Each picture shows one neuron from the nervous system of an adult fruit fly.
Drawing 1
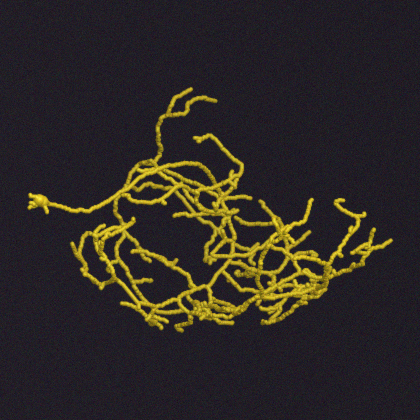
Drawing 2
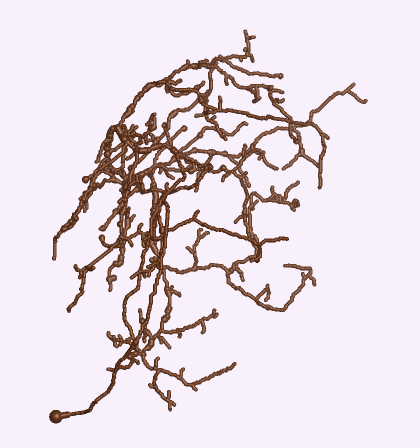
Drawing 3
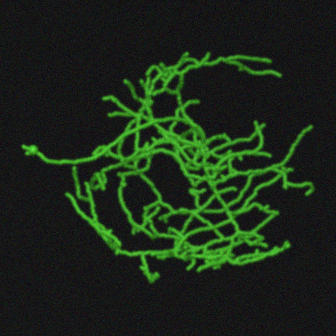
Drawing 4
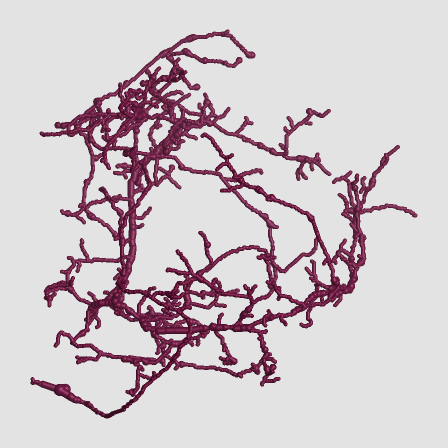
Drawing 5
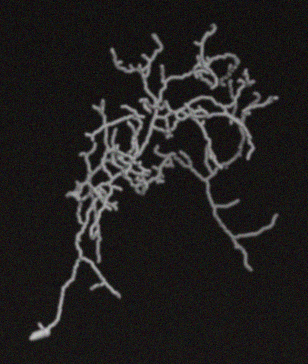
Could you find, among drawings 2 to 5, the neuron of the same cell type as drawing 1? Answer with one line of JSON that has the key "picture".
{"picture": 3}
